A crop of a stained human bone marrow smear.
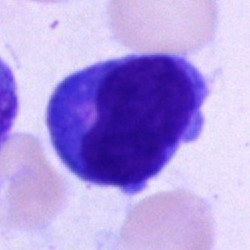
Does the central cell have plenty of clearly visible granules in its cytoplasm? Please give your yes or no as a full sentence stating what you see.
No, no granules can be seen in the cytoplasm of this cell.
